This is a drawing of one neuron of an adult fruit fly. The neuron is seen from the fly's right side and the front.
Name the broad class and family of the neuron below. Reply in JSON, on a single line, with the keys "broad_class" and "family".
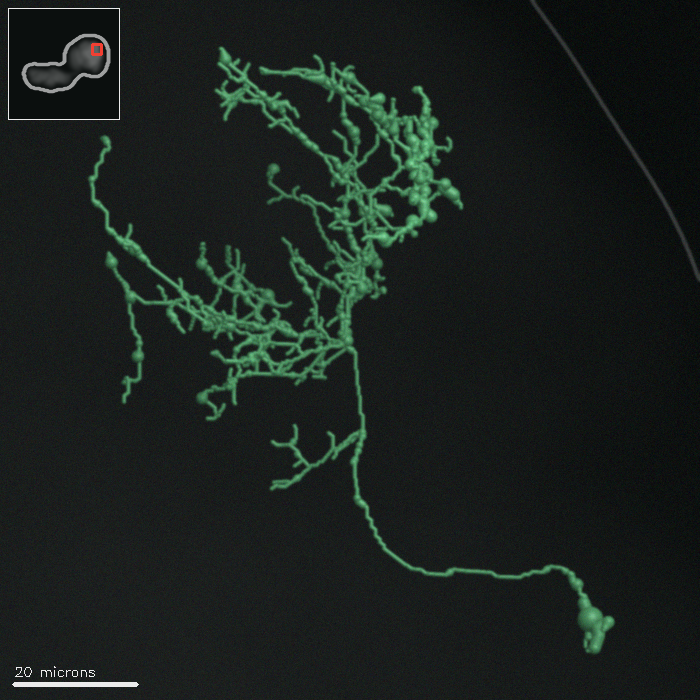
{"broad_class": "central-brain intrinsic neuron", "family": "hemilineage LHa2"}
